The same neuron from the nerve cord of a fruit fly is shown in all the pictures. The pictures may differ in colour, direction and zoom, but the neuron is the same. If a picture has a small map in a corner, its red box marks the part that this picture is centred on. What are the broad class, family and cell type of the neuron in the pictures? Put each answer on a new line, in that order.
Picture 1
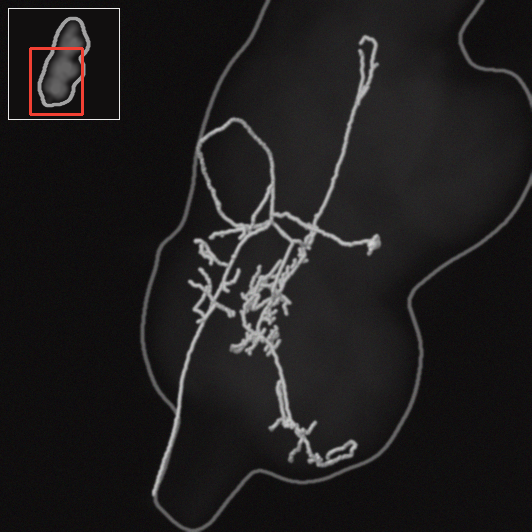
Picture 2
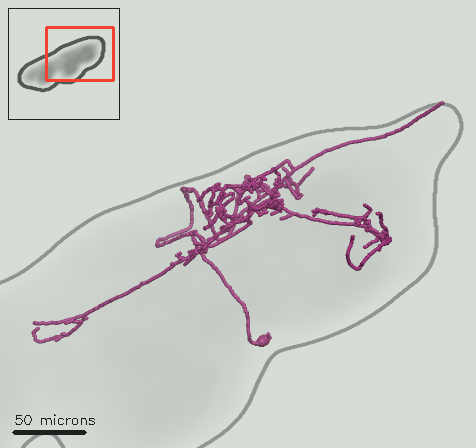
ascending neuron
hemilineage 02A
AN02A005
